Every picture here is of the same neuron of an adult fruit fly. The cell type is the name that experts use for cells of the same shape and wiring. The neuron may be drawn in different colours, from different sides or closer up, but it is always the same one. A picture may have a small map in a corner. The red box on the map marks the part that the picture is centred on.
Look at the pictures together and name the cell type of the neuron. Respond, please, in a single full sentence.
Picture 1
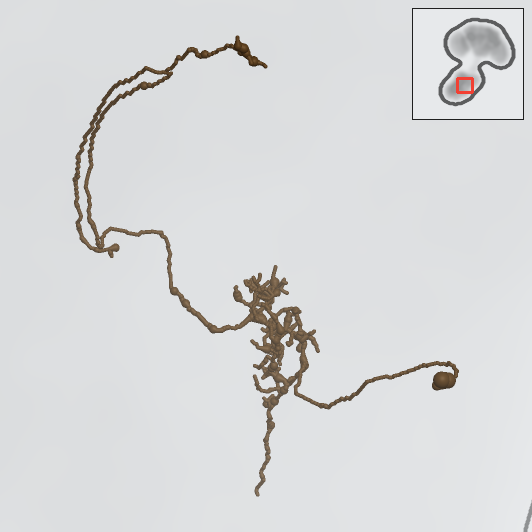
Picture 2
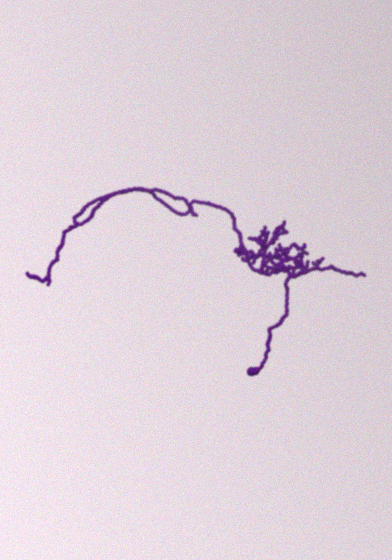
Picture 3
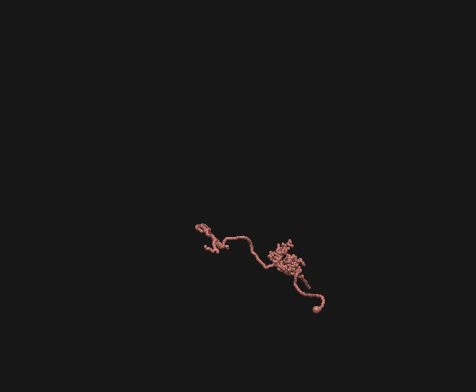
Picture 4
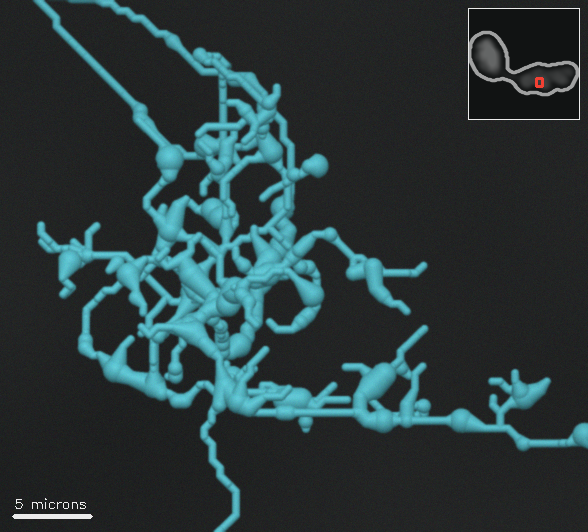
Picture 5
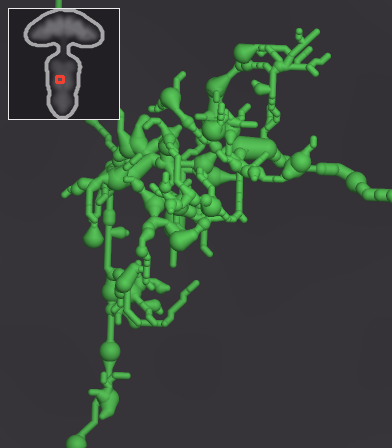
The cell type that this neuron has is IN10B054.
